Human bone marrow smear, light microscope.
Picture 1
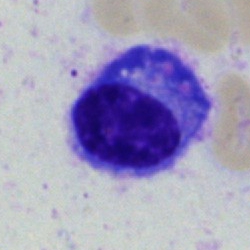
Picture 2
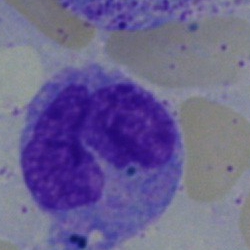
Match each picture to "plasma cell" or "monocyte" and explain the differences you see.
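Picture 1, I'd say, shows the plasma cell, and picture 2 the monocyte. Looking at picture 1 first, the chromatin is dark purple and coarsely clumped, and the cytoplasm stains a deep blue.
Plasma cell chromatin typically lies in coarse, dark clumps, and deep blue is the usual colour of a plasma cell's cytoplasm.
Most of that cytoplasm sits on the upper-right side of the nucleus, with a paler zone just beside the nucleus.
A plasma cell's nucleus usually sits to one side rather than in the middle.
The outline is roughly oval with a slightly ragged edge, and red cells lie close by at the right and top without overlapping it. In picture 2, by contrast, a cleft entering from below indents the nucleus deeply, and I can't see any nucleoli.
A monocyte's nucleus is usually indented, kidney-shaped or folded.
Its cytoplasm is pale greyish-blue rather than deep blue, with one small dark blue dot just right of the cleft. At the top edge of that picture, a cell packed with dark purple granules is partly visible.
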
